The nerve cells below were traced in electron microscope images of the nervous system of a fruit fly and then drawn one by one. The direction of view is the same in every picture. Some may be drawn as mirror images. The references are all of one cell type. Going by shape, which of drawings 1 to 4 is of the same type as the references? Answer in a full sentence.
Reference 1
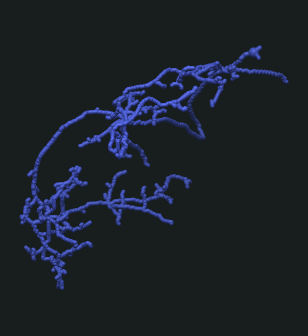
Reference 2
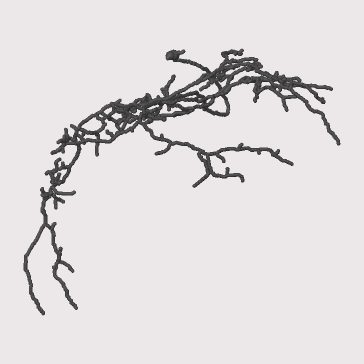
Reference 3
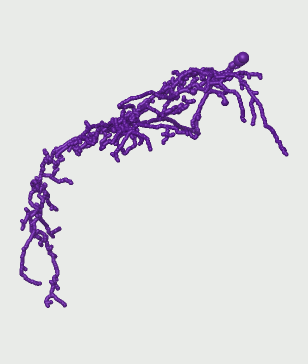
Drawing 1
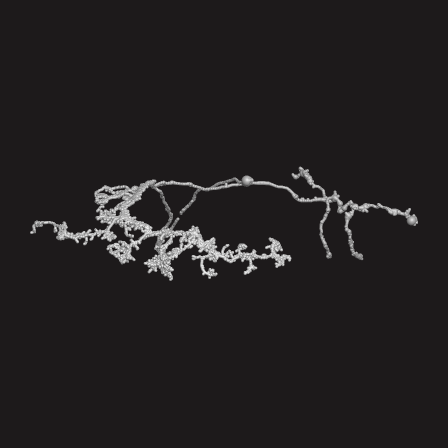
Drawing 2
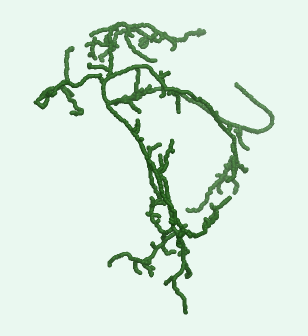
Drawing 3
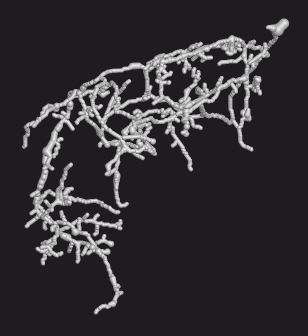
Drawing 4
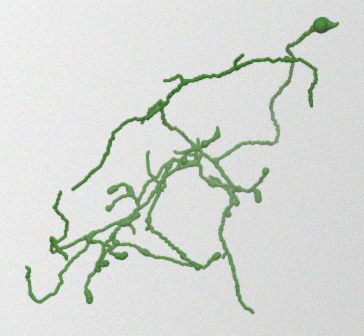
Drawing 2 is of the same cell type.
